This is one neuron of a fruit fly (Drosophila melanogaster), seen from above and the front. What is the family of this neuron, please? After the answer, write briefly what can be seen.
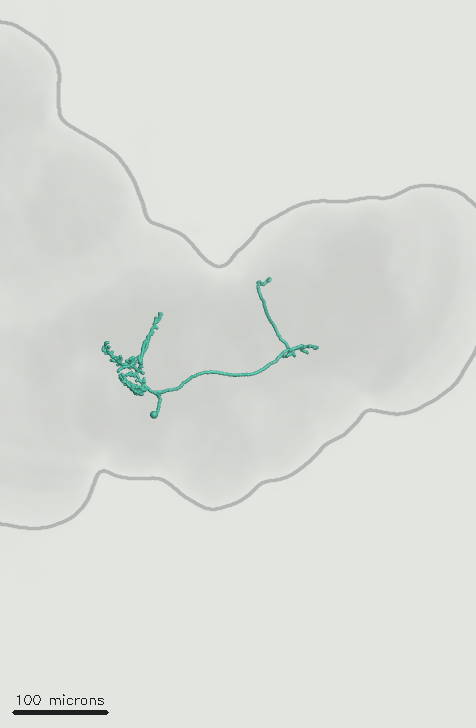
Its family is hemilineage AOTUv3_ventral. Its broad class is central-brain intrinsic neuron. By the scale bar it is about 250 microns wide in this view. As drawn here it is wider than it is tall.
